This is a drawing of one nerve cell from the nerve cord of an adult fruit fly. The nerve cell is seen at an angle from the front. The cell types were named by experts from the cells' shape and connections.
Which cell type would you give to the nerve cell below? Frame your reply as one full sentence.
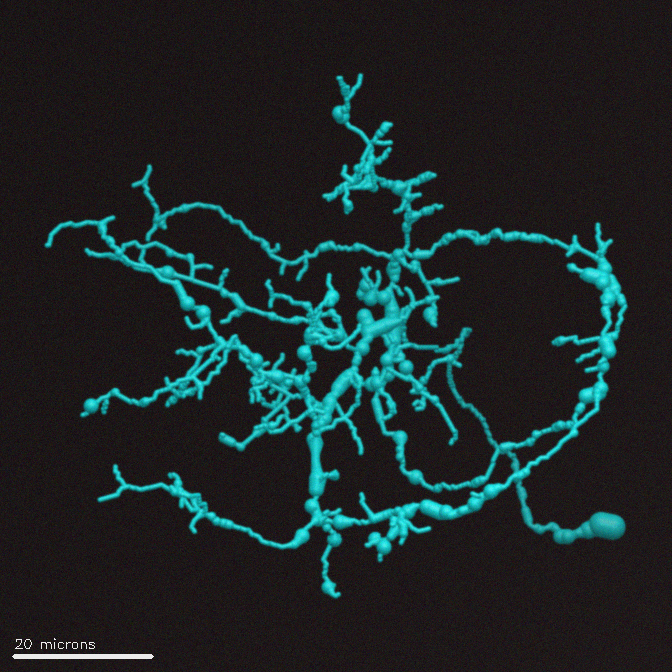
This nerve cell is given the cell type IN20A.22A024.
